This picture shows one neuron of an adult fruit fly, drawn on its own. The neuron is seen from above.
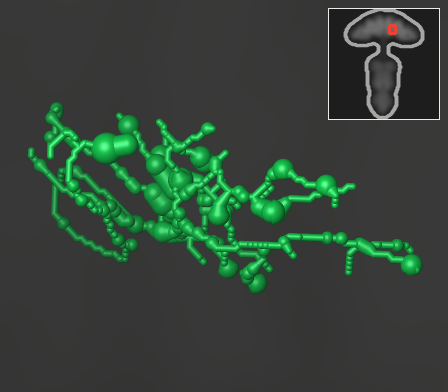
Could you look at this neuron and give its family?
hemilineage SLPpm2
